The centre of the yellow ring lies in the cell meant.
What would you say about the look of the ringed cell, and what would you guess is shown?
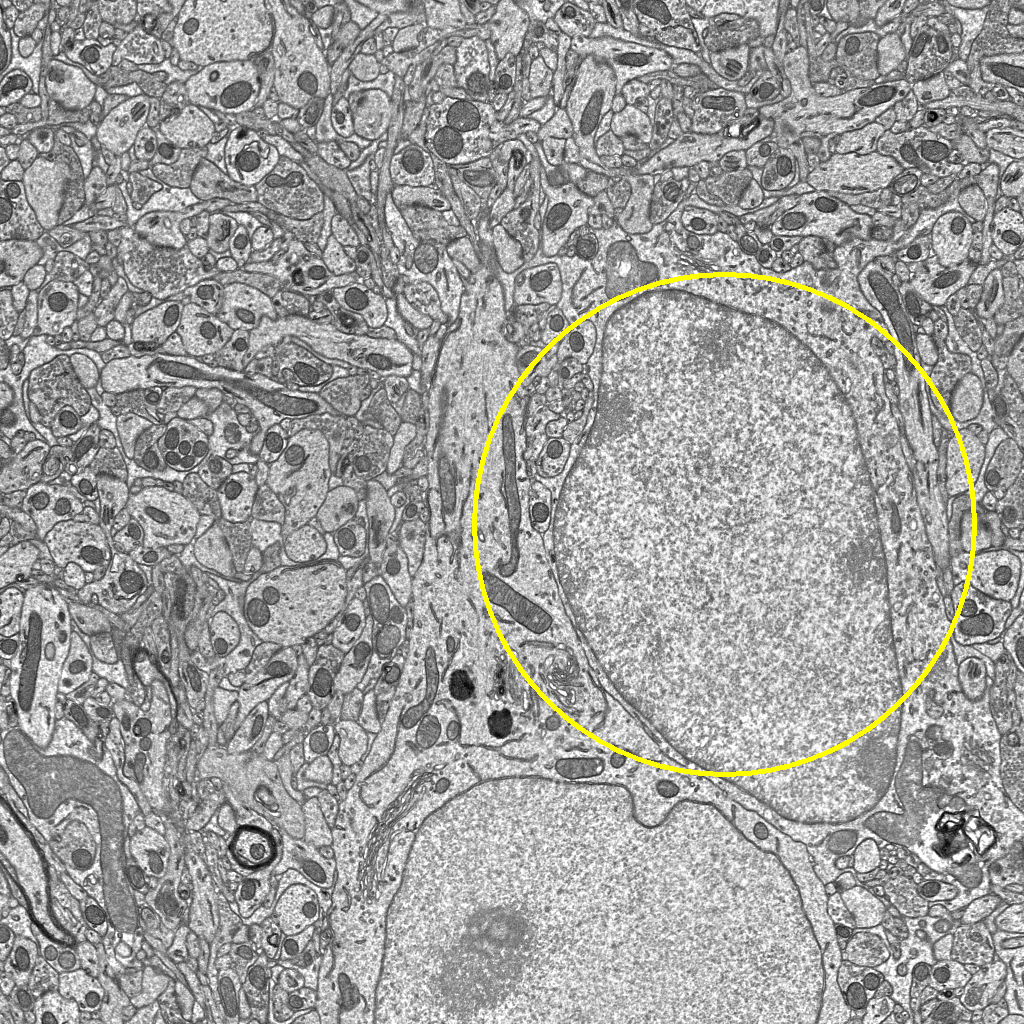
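Looking first at the envelope, it runs smoothly, with no deep folds. The chromatin seems finely granular and evenly spread, apart from a few darker patches. I can't pick out any distinct nucleolus in this plane. So this is an astrocyte.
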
